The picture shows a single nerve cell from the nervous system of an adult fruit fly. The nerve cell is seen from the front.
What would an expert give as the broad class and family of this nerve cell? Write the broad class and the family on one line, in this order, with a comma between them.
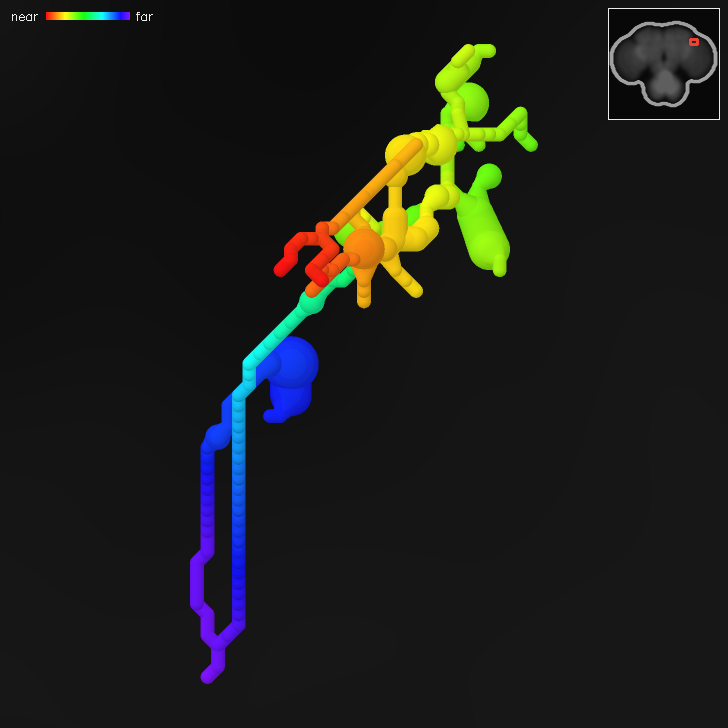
optic-lobe intrinsic neuron, T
